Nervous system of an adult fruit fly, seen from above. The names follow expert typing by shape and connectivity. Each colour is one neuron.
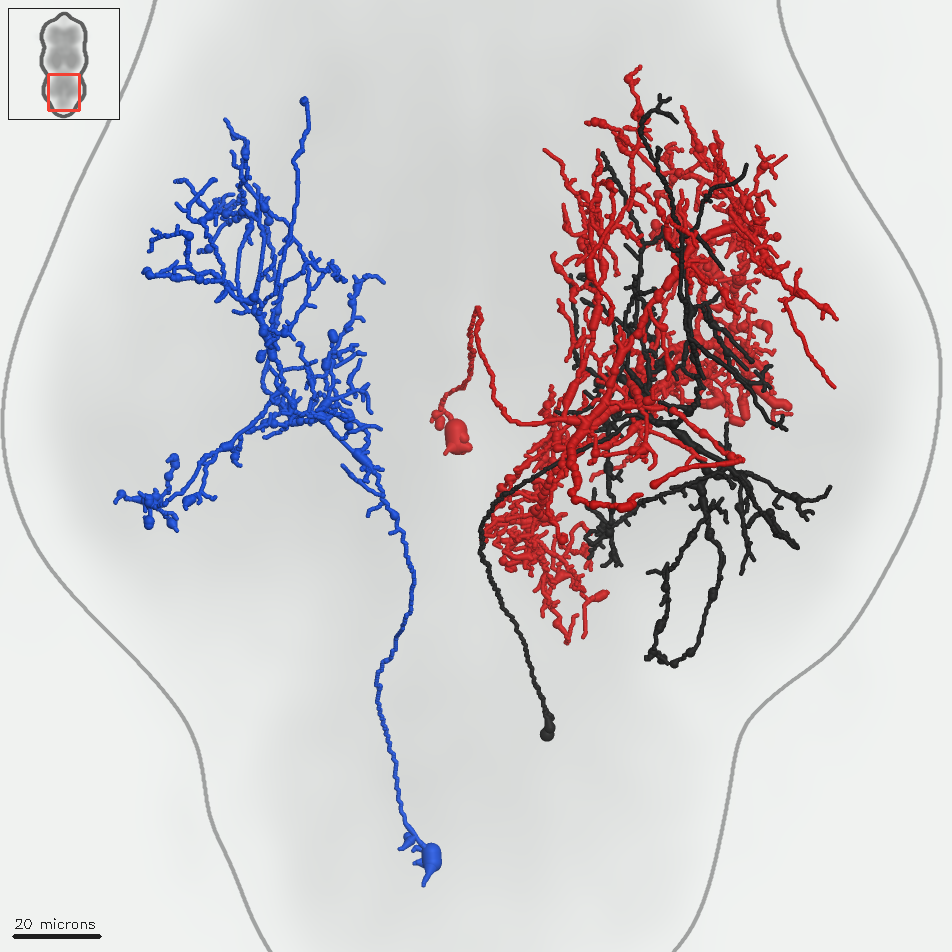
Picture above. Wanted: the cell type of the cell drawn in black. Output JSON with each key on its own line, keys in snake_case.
{
 "cell_type": "IN04B107"
}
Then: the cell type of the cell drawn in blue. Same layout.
{
 "cell_type": "IN04B105"
}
